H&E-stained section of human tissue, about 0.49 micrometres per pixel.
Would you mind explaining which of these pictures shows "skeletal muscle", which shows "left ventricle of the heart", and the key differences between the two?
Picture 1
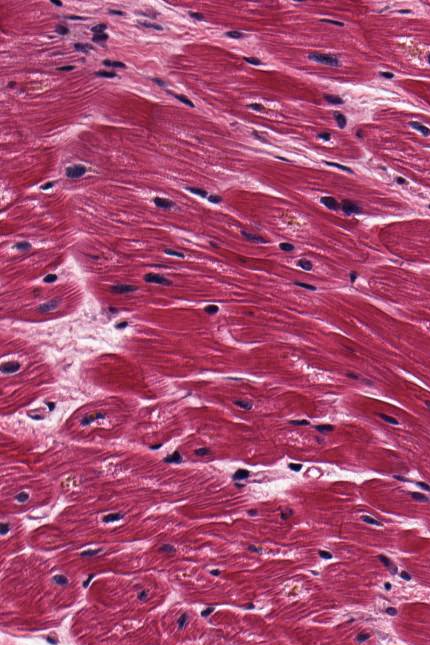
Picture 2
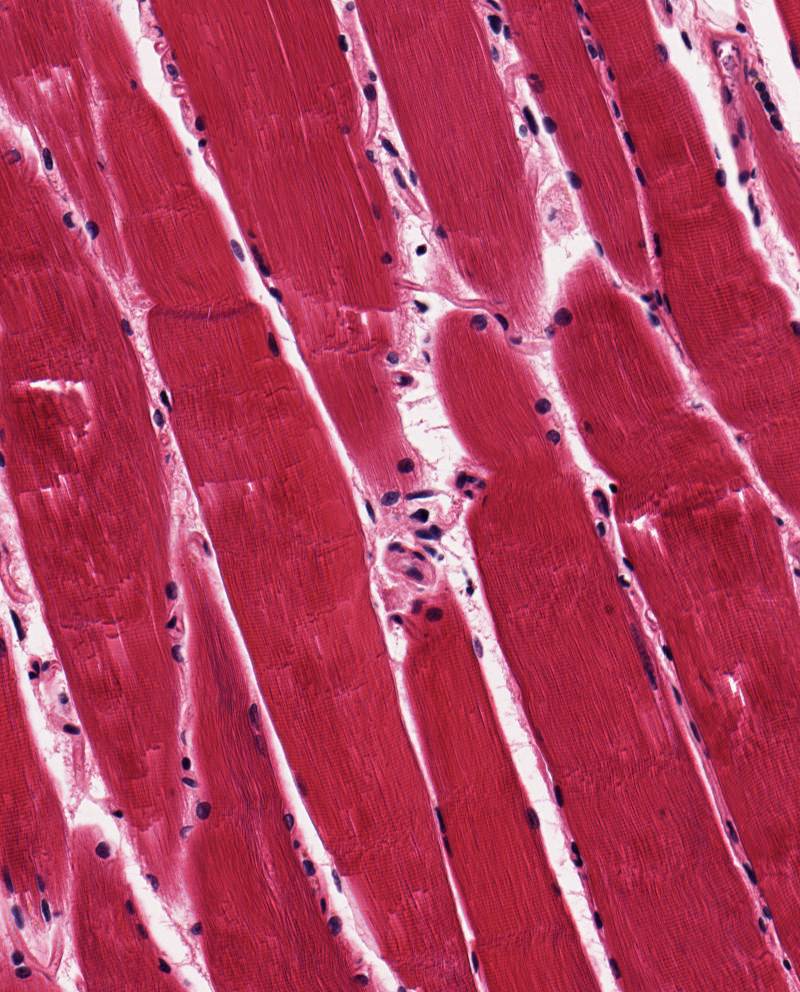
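In picture 1 is the left ventricle of the heart; in picture 2, skeletal muscle. Its ventricular muscle fibres branch and join their neighbours instead of running as separate parallel cylinders. Pale zones at the ends of several muscle nuclei contain fine golden-brown granules, and small, dark, elongated nuclei lie in the narrow spaces between fibres. The skeletal muscle fibres are long and parallel, crossing the whole field diagonally from upper left toward lower right, with fine cross-striations and deep red-pink cytoplasm. Their dark oval nuclei lie at the fibre edges, not in the centres.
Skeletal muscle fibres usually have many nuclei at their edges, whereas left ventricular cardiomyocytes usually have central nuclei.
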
